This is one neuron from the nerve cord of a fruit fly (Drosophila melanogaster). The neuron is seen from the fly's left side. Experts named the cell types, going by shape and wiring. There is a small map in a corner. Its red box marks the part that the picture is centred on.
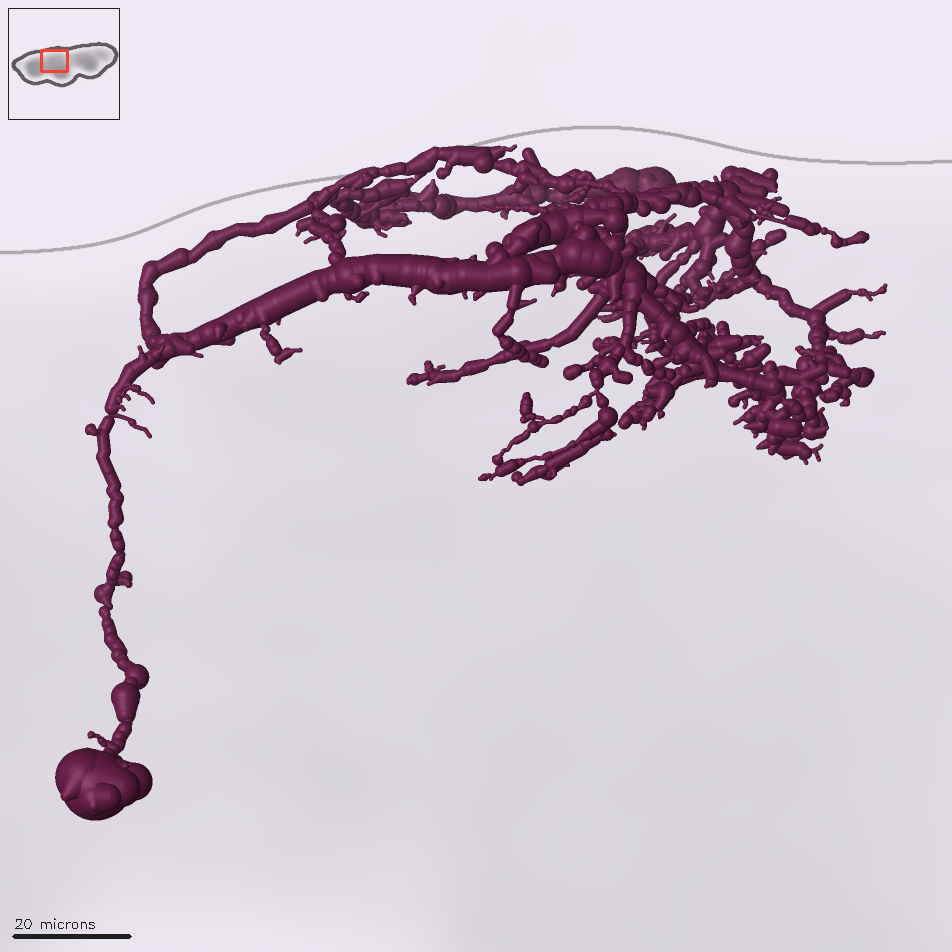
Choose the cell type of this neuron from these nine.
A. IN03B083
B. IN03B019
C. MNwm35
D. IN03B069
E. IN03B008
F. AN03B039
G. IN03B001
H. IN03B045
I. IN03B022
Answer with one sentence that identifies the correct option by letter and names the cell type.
The neuron is categorized as cell type IN03B001, option G.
